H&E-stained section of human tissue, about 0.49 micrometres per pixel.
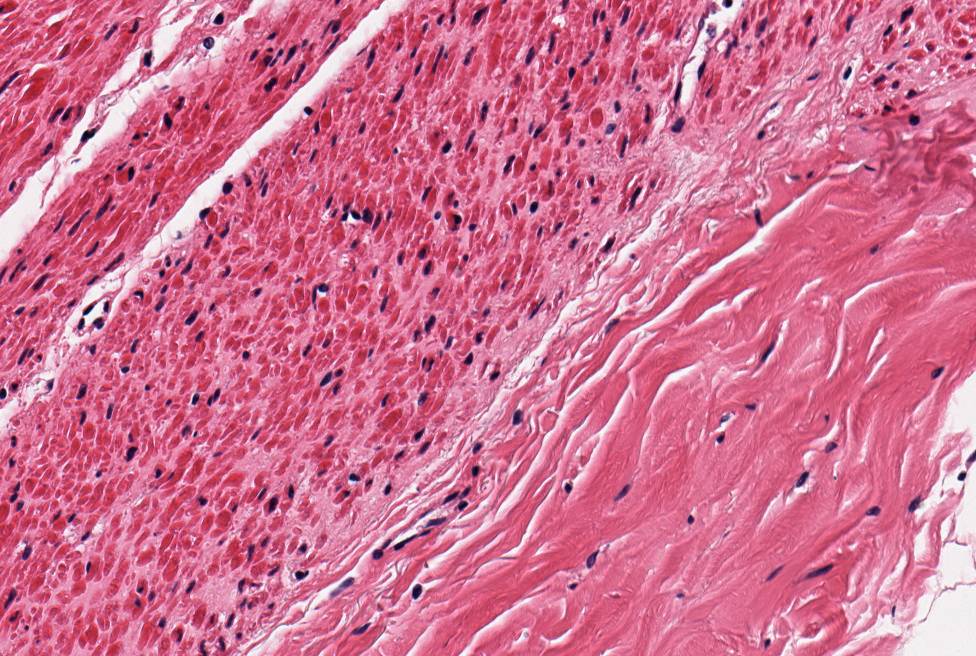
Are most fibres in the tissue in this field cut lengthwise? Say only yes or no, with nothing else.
No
